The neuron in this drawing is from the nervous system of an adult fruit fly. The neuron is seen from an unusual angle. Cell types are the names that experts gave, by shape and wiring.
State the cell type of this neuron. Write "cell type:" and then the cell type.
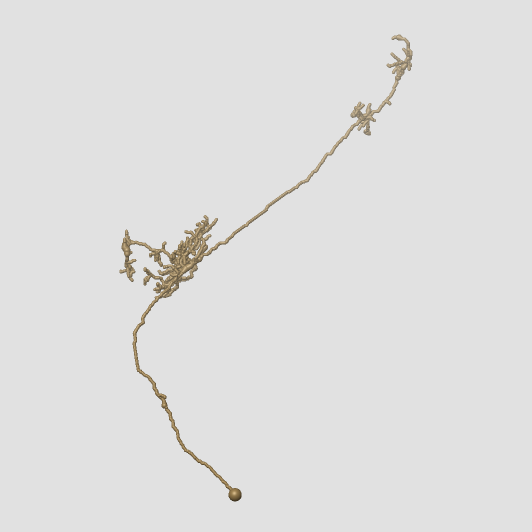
cell type: TmY20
